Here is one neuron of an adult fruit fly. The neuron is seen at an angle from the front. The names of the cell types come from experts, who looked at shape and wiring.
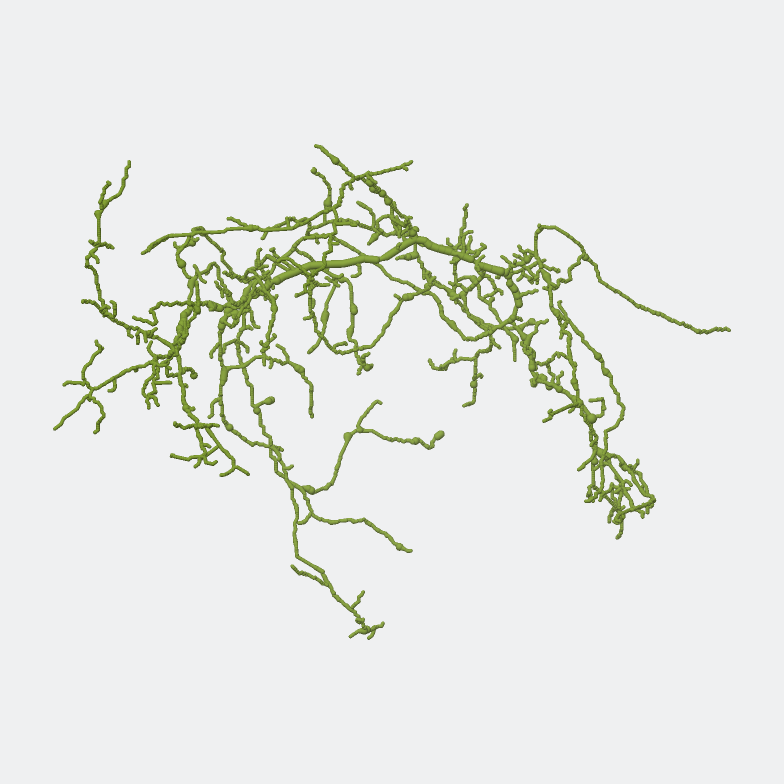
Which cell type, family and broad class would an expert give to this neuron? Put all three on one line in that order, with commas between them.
IN03A044, hemilineage 03A, nerve-cord intrinsic neuron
